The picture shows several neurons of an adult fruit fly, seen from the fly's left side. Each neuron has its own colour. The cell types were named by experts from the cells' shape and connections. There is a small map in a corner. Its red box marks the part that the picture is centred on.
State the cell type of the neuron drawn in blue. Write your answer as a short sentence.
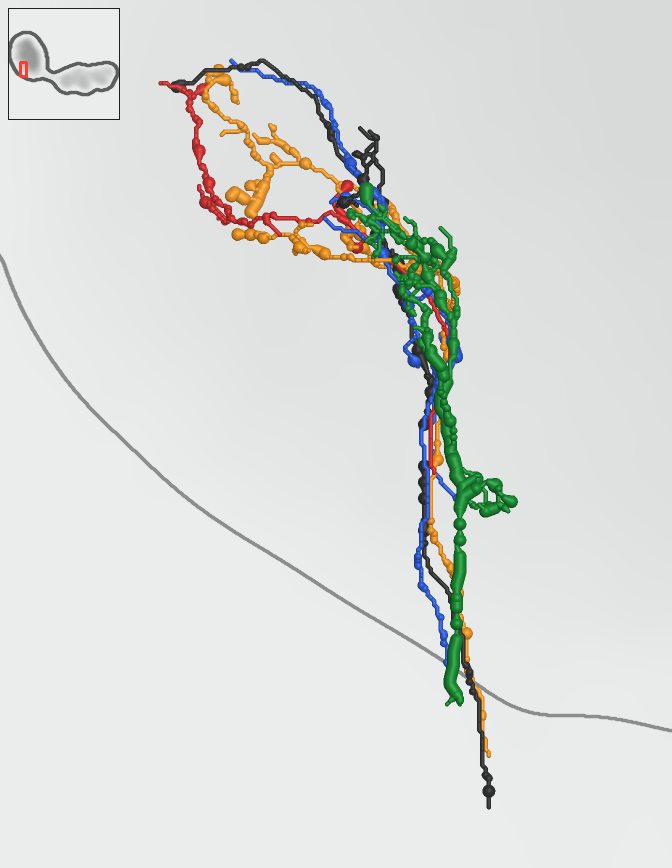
The cell type is LB2d.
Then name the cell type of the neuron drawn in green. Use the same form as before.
The cell type is LB3c.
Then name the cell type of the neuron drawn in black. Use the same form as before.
The cell type is LB4b.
